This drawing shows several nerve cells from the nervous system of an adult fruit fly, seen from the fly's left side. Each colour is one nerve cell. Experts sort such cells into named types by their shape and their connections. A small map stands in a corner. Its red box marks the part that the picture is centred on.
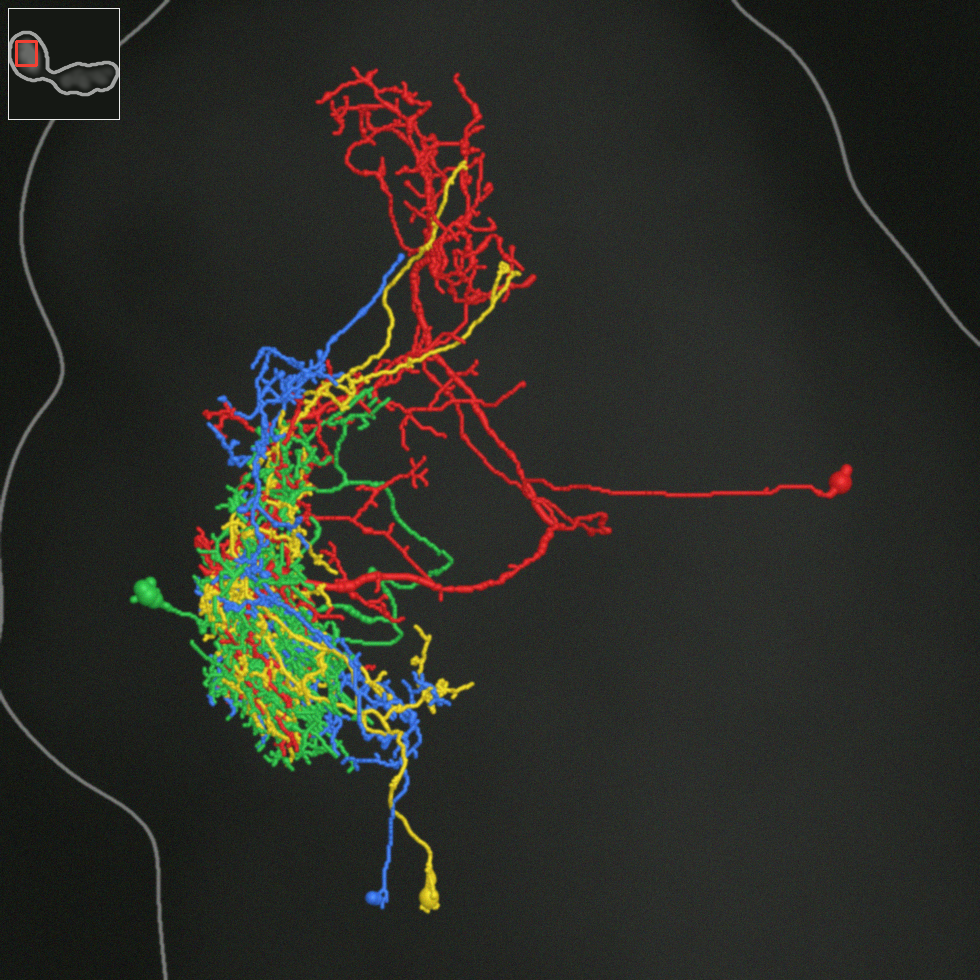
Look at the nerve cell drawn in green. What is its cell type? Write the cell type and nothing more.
AVLP090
